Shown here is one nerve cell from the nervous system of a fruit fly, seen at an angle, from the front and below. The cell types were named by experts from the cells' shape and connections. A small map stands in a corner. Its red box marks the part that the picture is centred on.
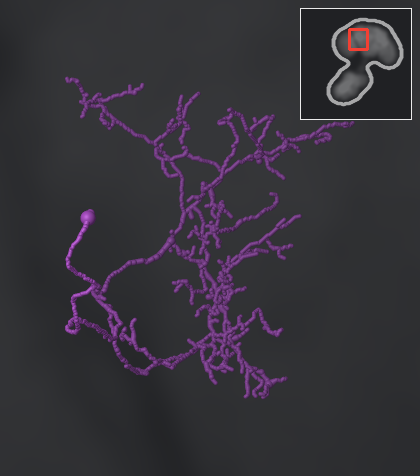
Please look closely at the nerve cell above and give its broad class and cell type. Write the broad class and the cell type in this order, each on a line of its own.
central-brain intrinsic neuron
PLP261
